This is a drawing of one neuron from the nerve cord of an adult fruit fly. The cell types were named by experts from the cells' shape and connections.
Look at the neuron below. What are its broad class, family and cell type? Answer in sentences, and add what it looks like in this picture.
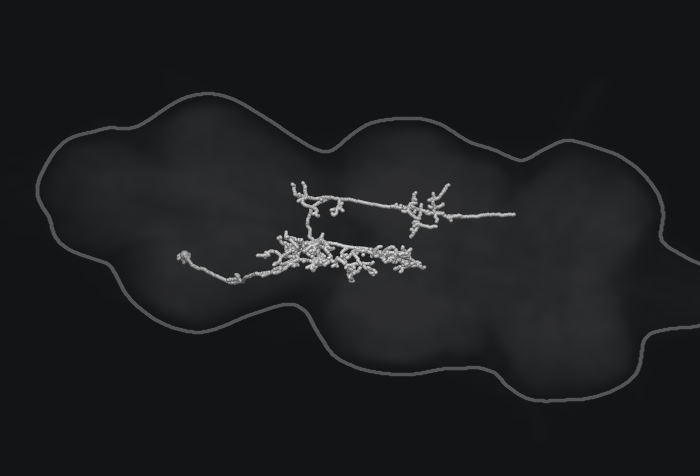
It is a nerve-cord intrinsic neuron. The family is hemilineage 07B. It is of cell type IN07B032. In this view it is more than twice as wide as it is tall.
